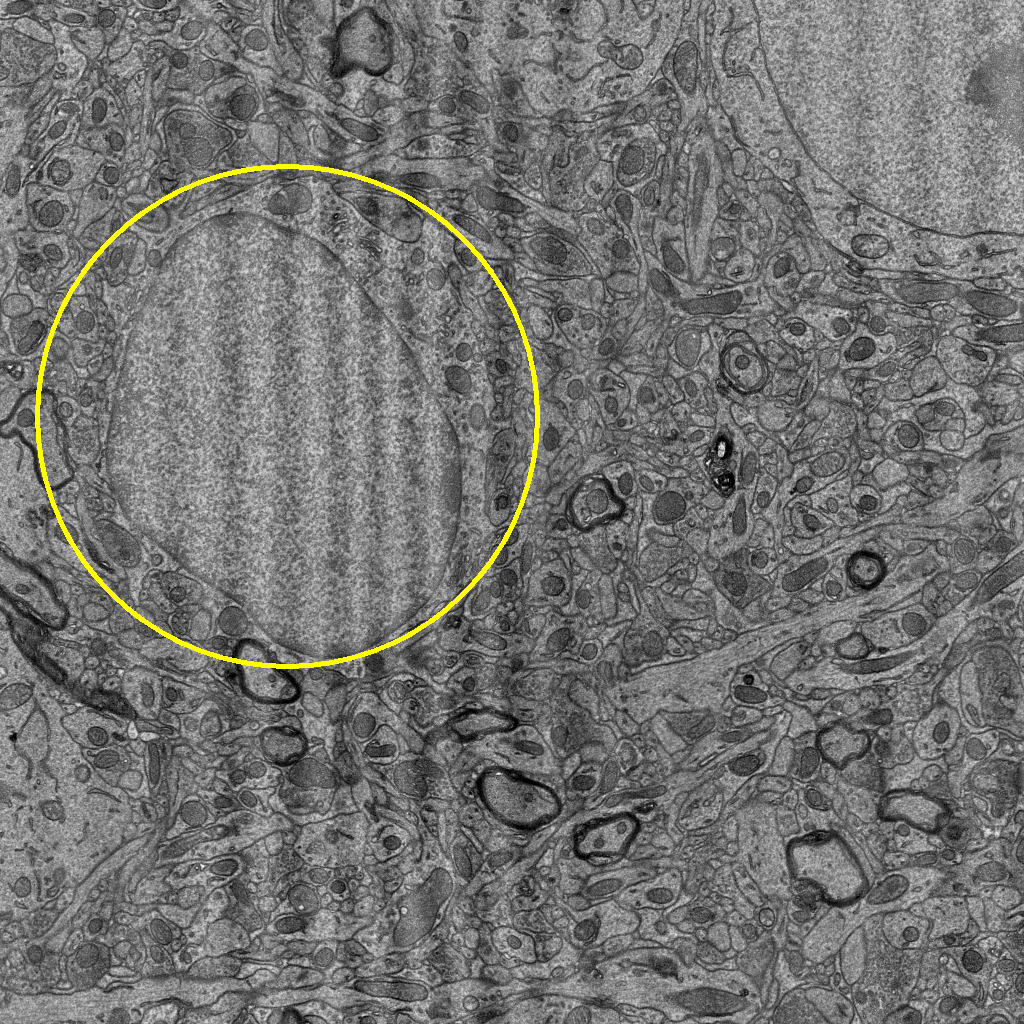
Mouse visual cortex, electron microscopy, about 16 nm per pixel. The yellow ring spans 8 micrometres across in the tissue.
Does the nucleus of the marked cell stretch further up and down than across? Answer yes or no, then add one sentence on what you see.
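Yes. The nucleus is a large oval, longer from top to bottom than from side to side.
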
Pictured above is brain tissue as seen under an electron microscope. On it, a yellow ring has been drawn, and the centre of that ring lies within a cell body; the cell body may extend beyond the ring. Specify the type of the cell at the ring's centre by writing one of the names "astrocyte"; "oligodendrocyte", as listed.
astrocyte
